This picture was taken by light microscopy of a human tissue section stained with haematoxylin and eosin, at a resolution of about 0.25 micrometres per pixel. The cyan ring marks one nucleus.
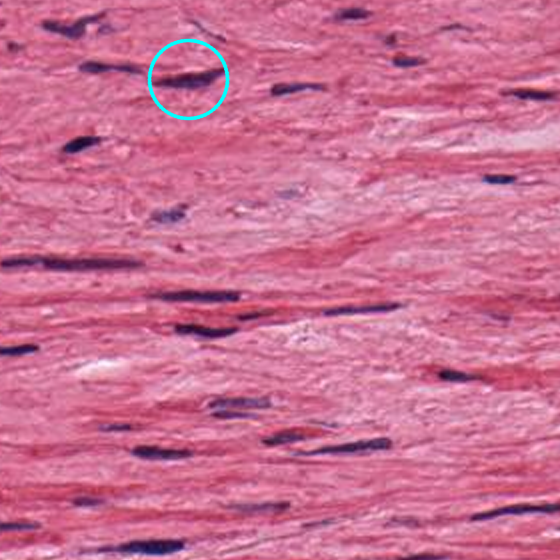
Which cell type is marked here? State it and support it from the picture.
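Smooth muscle cell. The nucleus is long and narrow with tapering ends, lying with its long axis horizontal. The nucleus stains dark purple, about as dark as the neighbouring elongated nuclei, and is similar to them in size. The cytoplasm around it is pink and has no clear outline; it merges with the surrounding pink fibres. The cell lies parallel to the pink fibres and to the other elongated nuclei, all running in the same horizontal direction.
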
